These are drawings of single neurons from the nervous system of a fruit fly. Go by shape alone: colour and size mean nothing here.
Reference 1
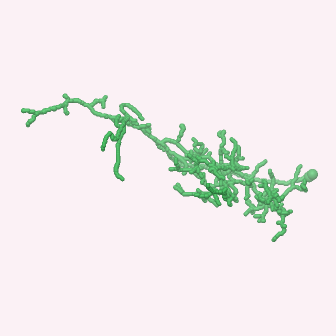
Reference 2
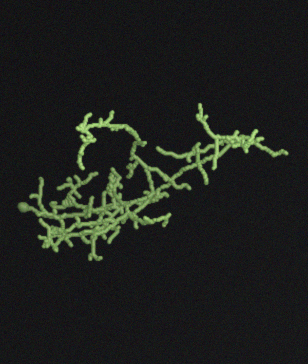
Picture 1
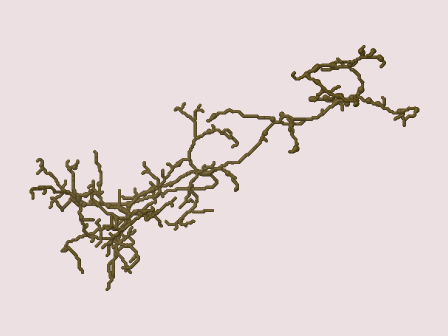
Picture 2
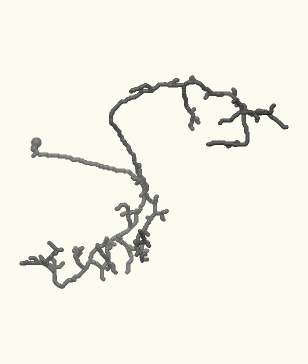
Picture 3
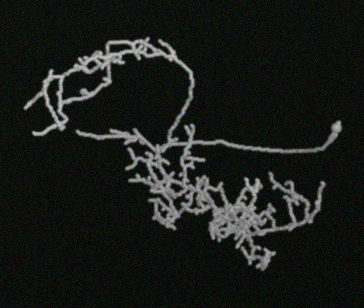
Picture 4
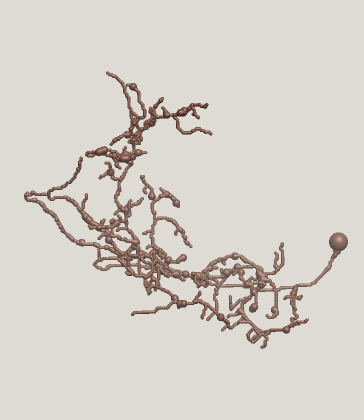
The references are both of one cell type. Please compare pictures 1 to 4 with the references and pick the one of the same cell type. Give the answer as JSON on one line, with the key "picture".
{"picture": 1}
